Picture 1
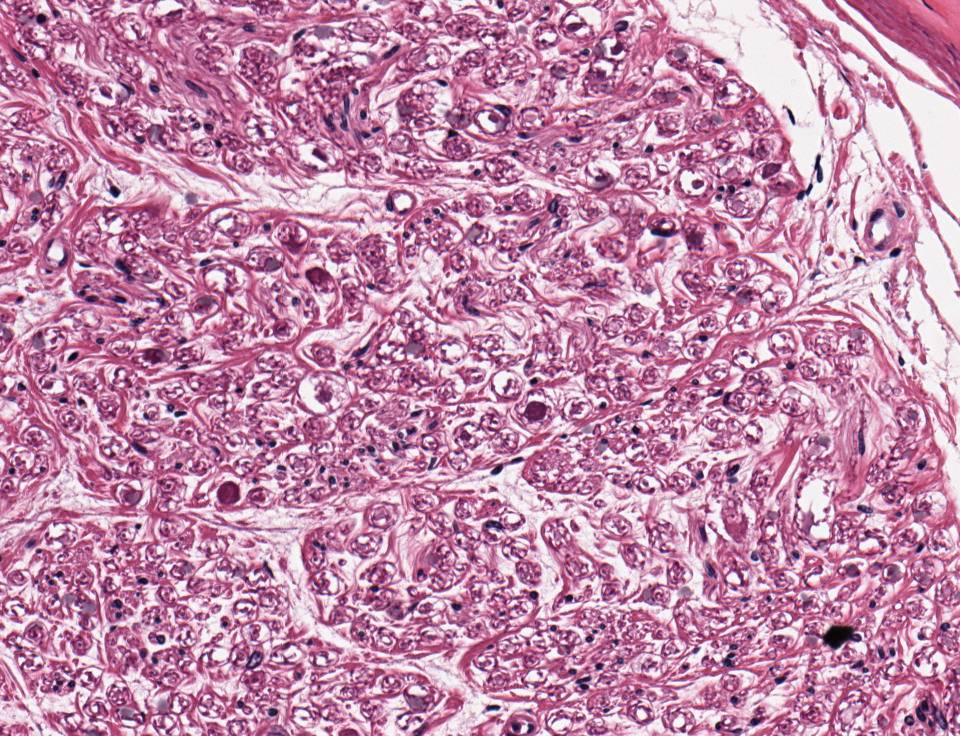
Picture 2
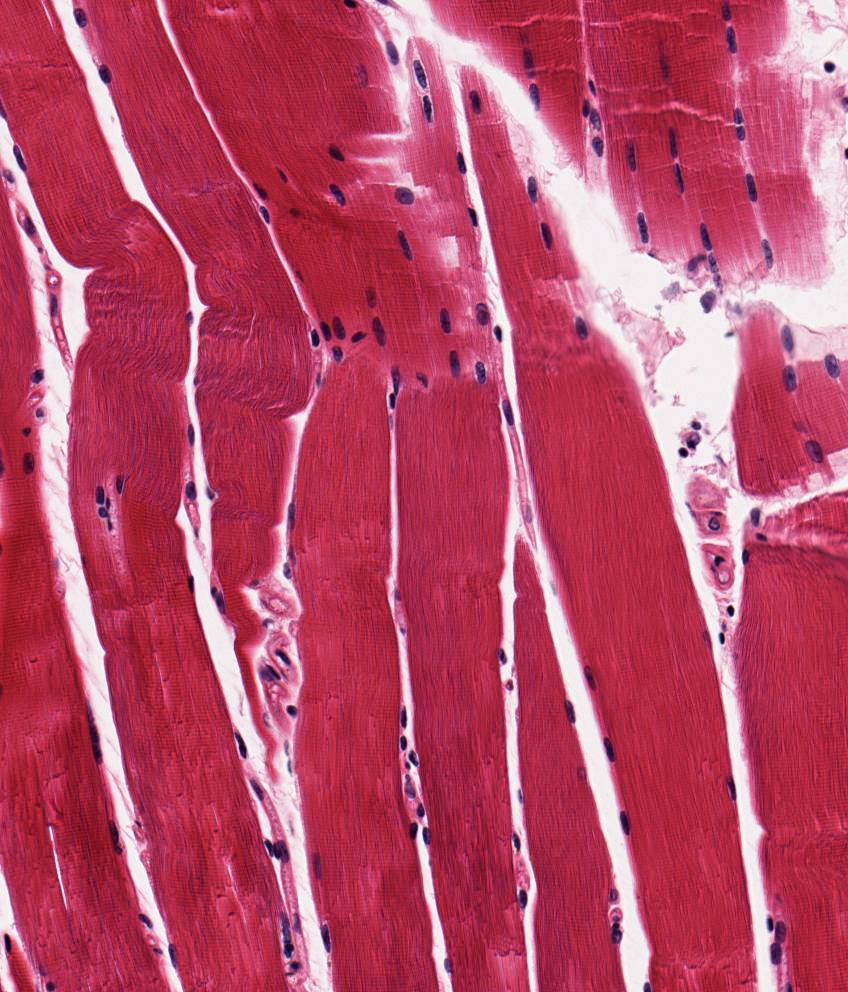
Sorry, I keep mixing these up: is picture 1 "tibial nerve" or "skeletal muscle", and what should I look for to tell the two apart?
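Key: tibial nerve, picture 1; skeletal muscle, picture 2. Layout: picture 1 packed with small round to oval cross-cut profiles in clusters; picture 2, long parallel fibres slanting slightly from upper left to lower right. Nuclei: picture 1 small, dark, slender or comma-shaped, between profiles; picture 2 many, flattened and elongated, at fibre edges beneath the surface. Stain: picture 2 cytoplasm deep pink-red; picture 1 a few dense deep red round bodies among paler profiles, mainly left and centre. Picture 1 clusters divided by wavy pink collagen strands with pale loose gaps.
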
